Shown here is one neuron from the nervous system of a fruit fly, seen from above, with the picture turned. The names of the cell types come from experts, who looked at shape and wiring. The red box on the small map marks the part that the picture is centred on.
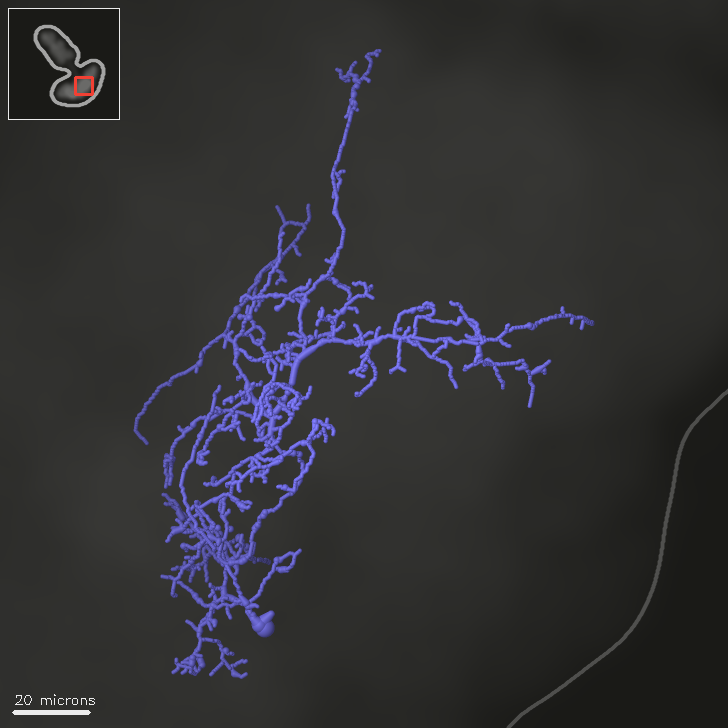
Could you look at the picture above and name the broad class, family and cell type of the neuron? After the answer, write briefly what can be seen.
It is a central-brain intrinsic neuron. Its family is hemilineage SMPpd1. Its cell type is SLP397. It lies in the brain. From top to bottom in the picture it spans about 170 microns. The picture shows more than a hundred branch ends.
